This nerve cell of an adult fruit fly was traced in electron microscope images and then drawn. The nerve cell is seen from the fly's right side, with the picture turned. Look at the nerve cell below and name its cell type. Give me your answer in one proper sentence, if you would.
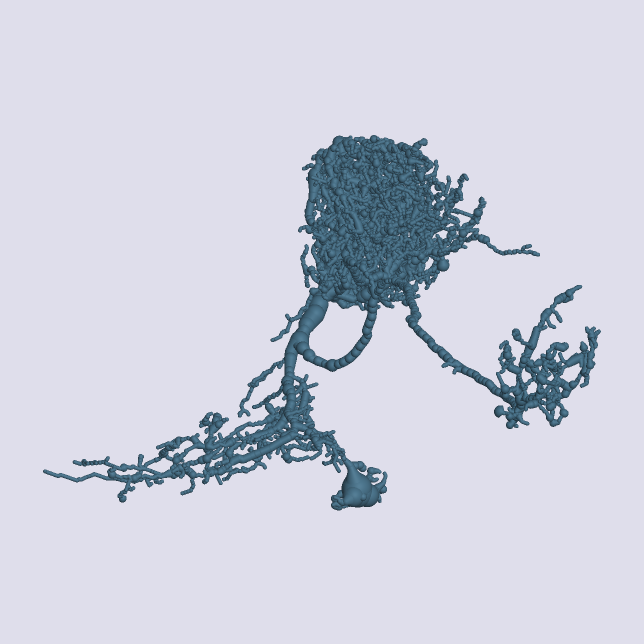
As its cell type, this nerve cell has AOTU041.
